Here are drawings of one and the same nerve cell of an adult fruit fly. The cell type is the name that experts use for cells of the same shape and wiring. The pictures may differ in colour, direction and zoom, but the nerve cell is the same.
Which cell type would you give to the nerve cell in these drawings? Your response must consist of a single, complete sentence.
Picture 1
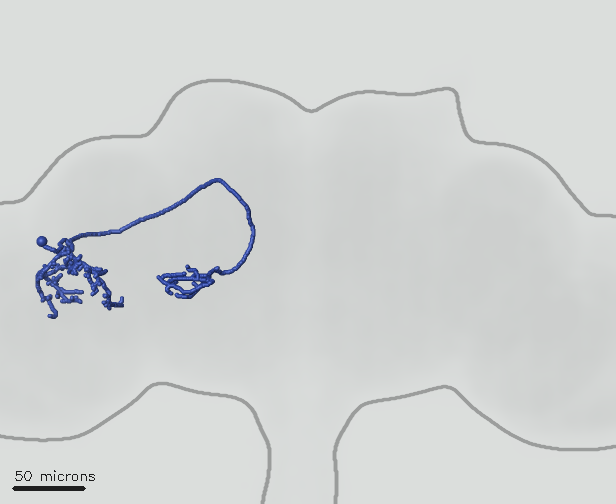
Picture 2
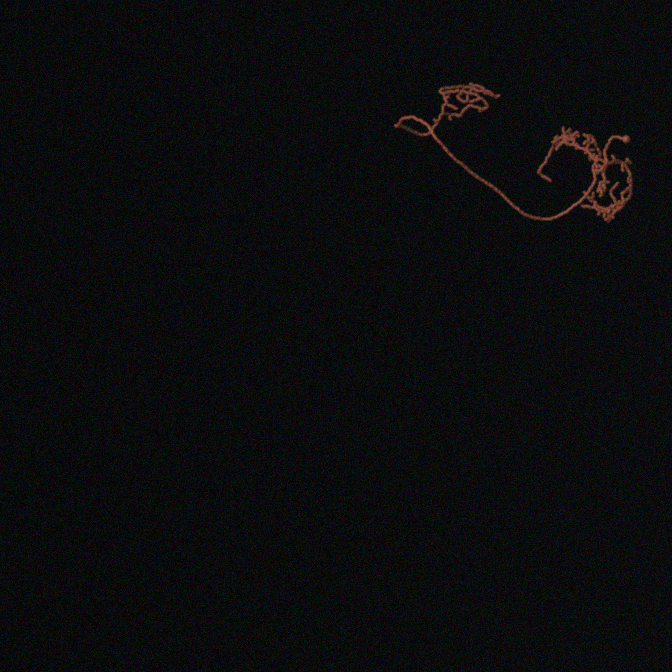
Of the cell type LHAD1d1 is this nerve cell.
